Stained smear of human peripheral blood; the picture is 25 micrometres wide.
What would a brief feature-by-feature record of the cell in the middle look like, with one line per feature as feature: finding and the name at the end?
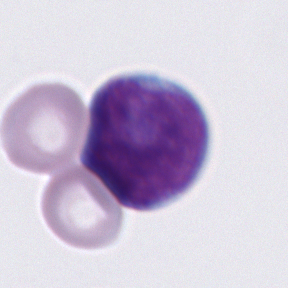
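Nucleus: round, with no lobes
Chromatin: fine and fairly even, not coarsely clumped
Cytoplasm: only a thin blue rim around the nucleus
Cell width: about 12 micrometres
Nuclear width: about 11 micrometres
Name: myeloblast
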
